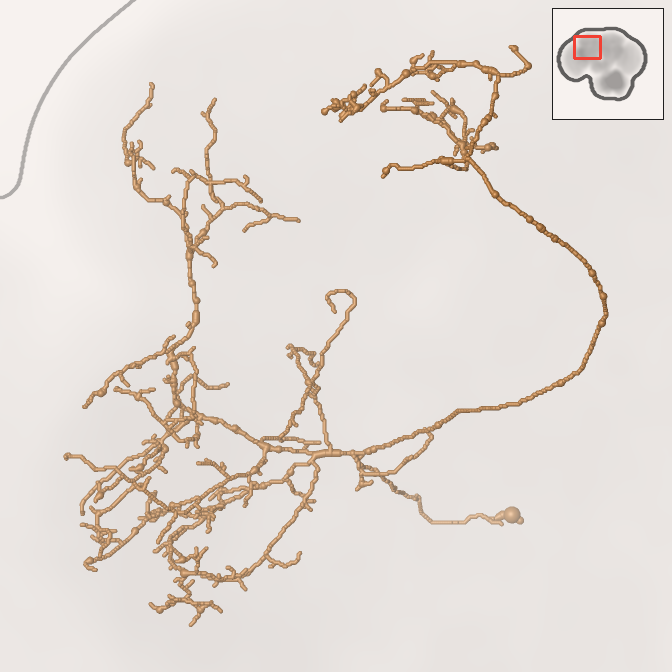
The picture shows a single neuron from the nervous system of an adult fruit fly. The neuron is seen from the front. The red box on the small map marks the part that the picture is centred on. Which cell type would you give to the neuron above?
AVLP496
